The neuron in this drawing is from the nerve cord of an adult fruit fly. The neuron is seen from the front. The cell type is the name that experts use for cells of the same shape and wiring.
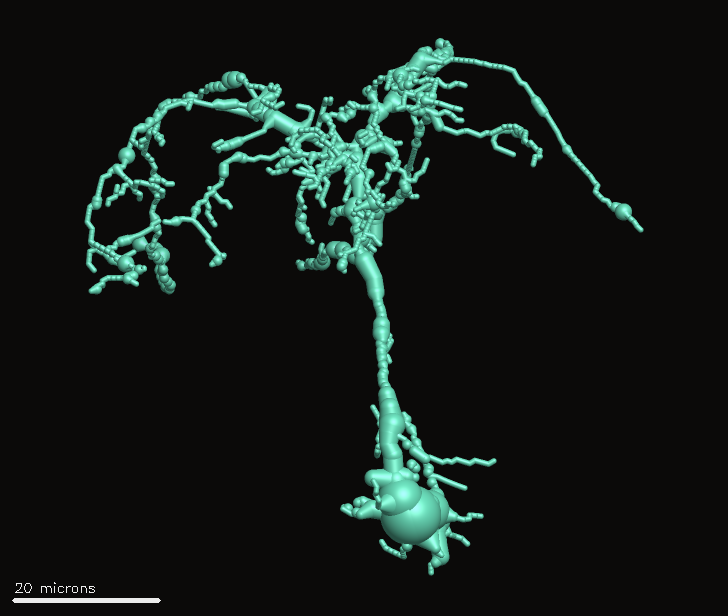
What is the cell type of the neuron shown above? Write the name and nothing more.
EN00B026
